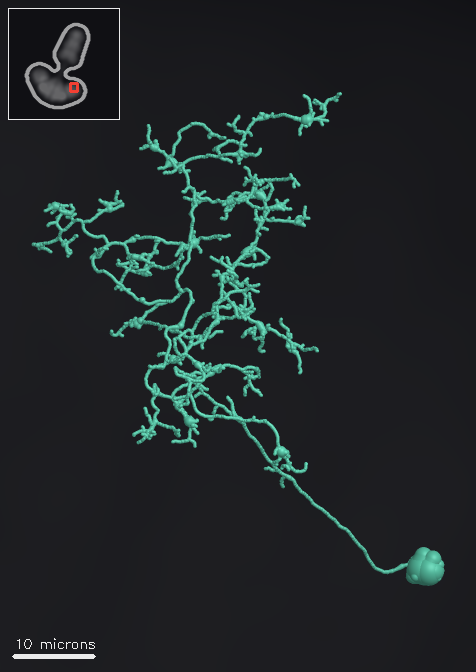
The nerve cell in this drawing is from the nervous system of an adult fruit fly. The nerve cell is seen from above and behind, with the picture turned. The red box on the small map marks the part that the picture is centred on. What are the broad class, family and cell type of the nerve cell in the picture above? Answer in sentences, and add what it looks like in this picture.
It is an optic-lobe intrinsic neuron. Its family is Cm. Its cell type is Cm7. It lies in the brain. Its cell body lies at the lower right of the picture. By the scale bar it is about 60 microns tall in this view.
